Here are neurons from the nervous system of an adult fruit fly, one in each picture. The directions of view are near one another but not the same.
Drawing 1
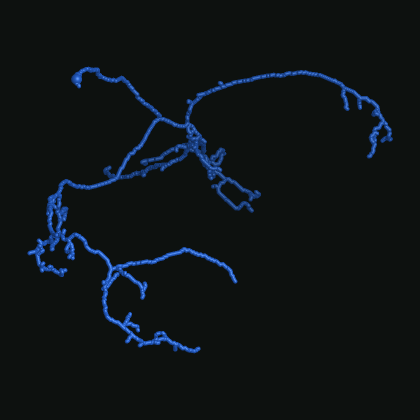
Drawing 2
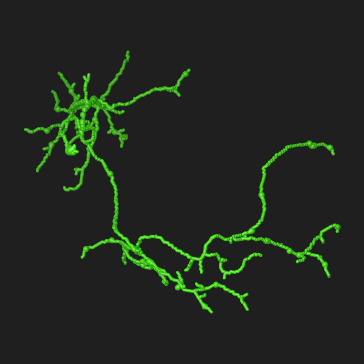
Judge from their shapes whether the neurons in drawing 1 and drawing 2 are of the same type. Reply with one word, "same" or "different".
same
